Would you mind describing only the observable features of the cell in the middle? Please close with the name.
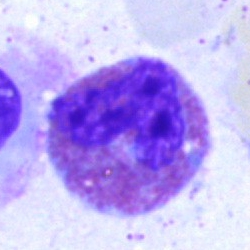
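Outline roughly round. Nucleus indented from below, bent into a horseshoe-like shape. Chromatin dark purple, coarsely clumped. Cell: eosinophil.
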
